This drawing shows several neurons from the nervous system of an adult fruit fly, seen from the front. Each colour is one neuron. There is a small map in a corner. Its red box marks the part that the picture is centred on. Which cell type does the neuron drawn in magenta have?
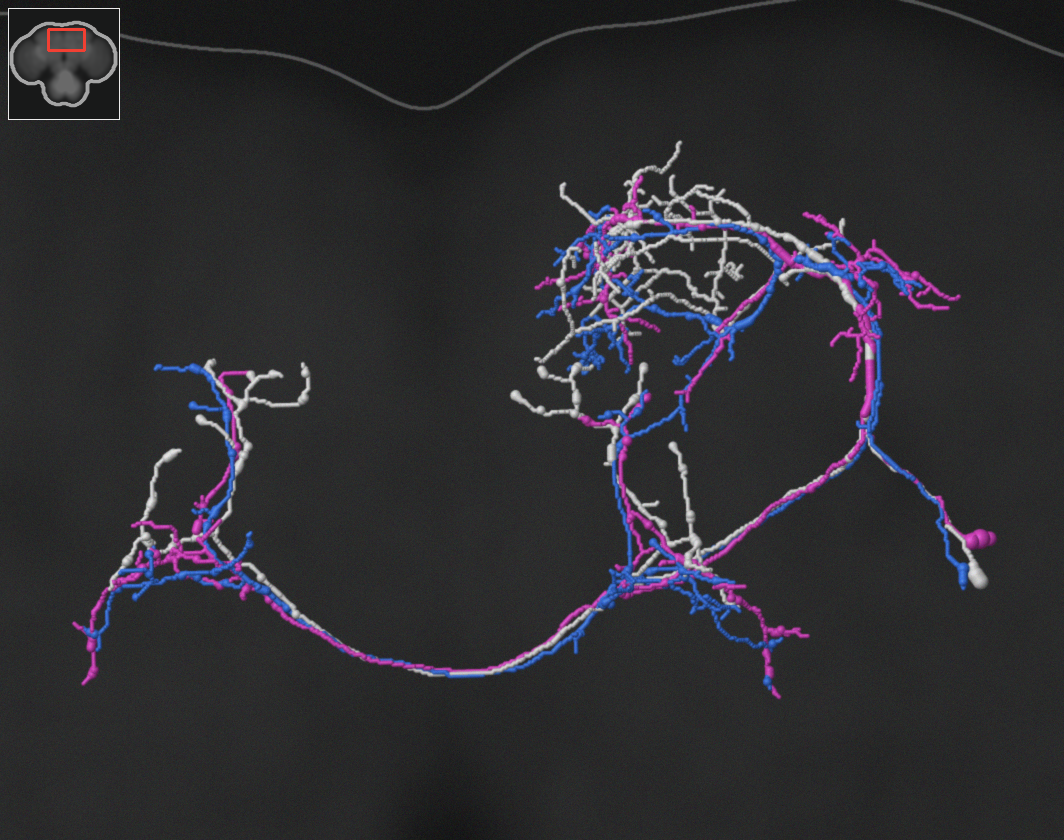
CB3895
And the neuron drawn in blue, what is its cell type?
SMP008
